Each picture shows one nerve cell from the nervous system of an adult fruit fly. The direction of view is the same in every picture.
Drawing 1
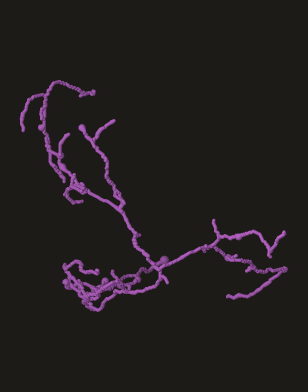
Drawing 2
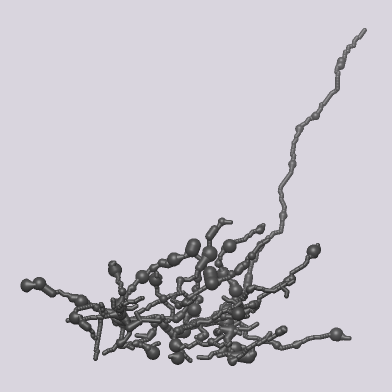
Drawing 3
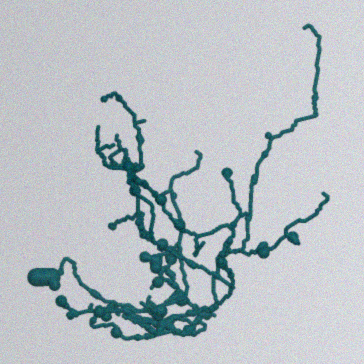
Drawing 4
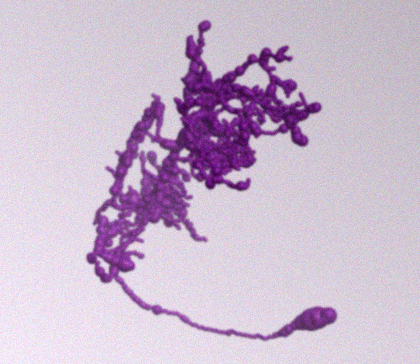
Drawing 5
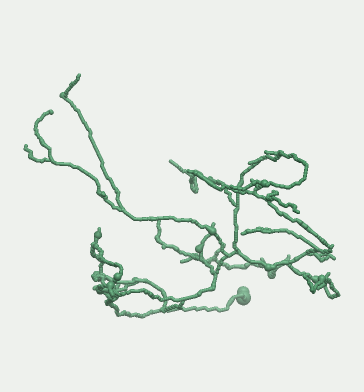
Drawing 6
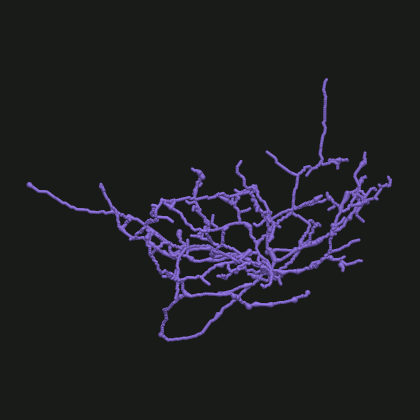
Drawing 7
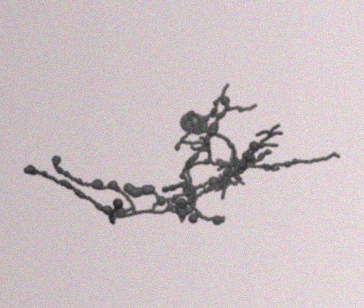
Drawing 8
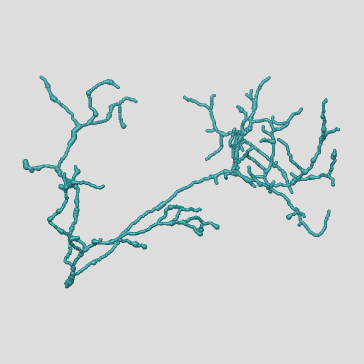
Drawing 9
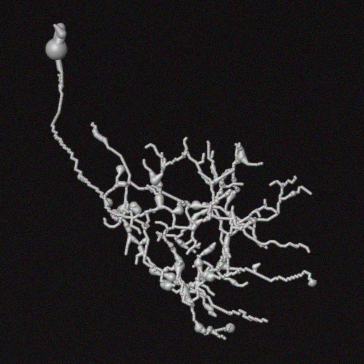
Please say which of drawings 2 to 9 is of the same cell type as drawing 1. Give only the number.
5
